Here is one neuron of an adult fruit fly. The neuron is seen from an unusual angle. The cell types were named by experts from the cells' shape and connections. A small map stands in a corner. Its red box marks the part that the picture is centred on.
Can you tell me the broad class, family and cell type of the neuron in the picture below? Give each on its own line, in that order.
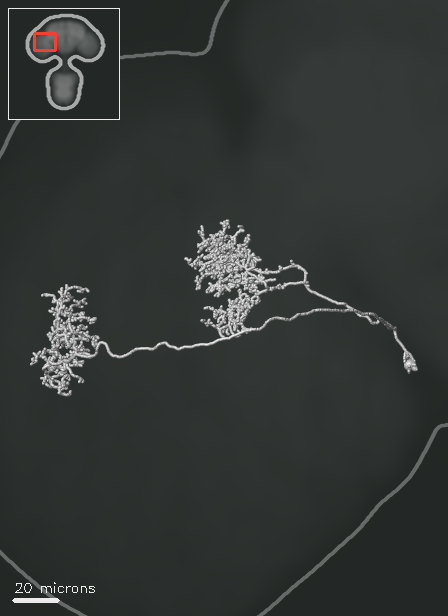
optic-lobe intrinsic neuron
MeLo
MeLo13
